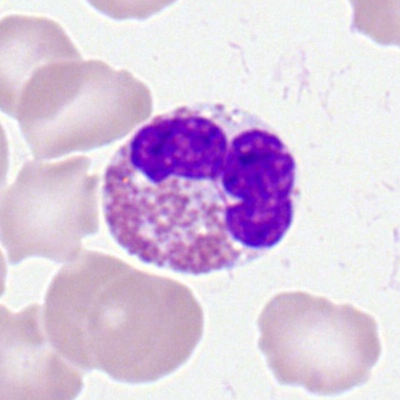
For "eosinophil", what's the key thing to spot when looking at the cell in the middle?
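The cytoplasm here is filled with coarse pinkish-orange granules, and that sits well with an eosinophil.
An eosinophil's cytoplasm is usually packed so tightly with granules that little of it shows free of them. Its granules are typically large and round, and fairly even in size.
I also notice how plentiful the cytoplasm is, taking a large share of the cell beside the nucleus, with the granular part lying mainly at the lower left. The nucleus stretches across the upper and right part of the cell, and its chromatin is dense and dark purple.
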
